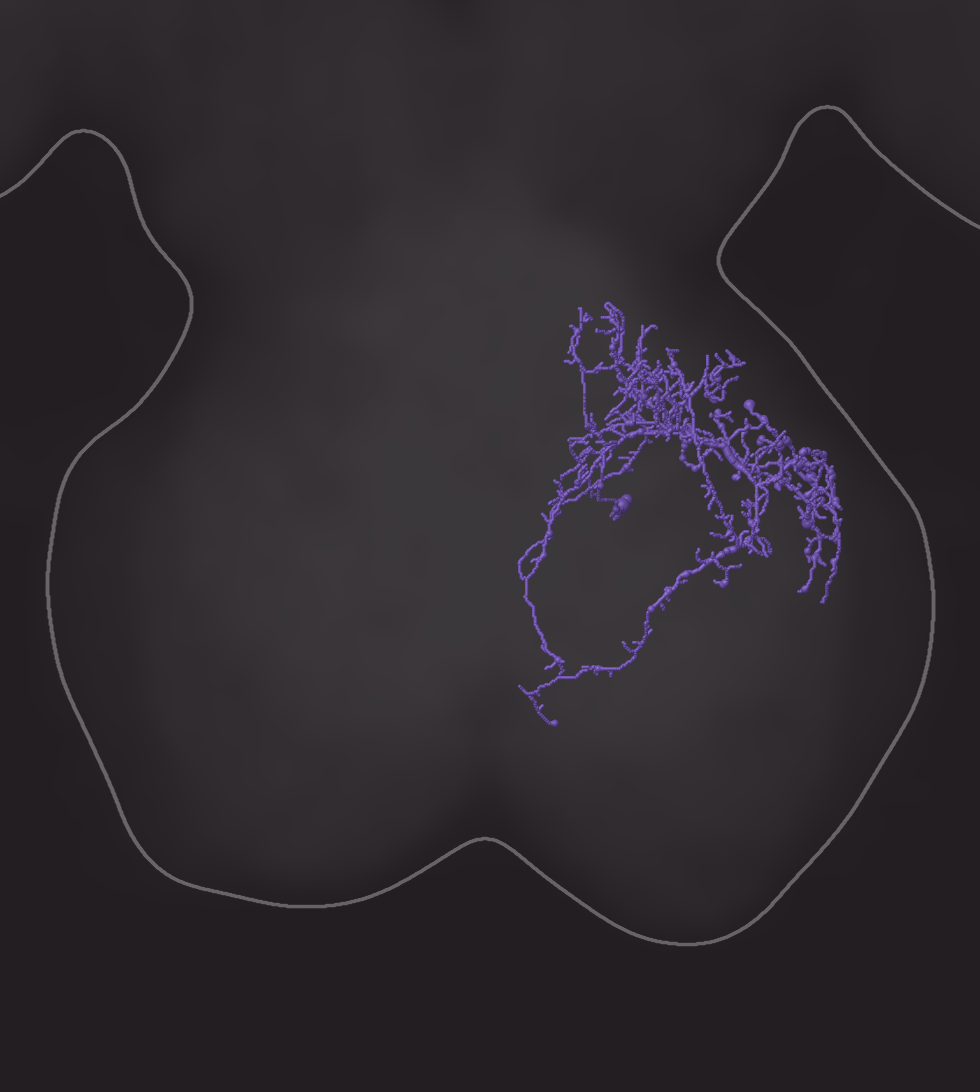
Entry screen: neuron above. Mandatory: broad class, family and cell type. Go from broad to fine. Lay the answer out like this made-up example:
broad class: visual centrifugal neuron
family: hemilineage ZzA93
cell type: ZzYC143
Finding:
broad class: nerve-cord intrinsic neuron
family: hemilineage 03A
cell type: IN03A059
